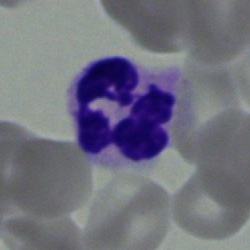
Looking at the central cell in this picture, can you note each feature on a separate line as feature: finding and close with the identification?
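Outline: roughly round, as you can see
Chromatin: dense and dark purple
Nucleoli: none to be found in the nucleus
Identity: segmented neutrophil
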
